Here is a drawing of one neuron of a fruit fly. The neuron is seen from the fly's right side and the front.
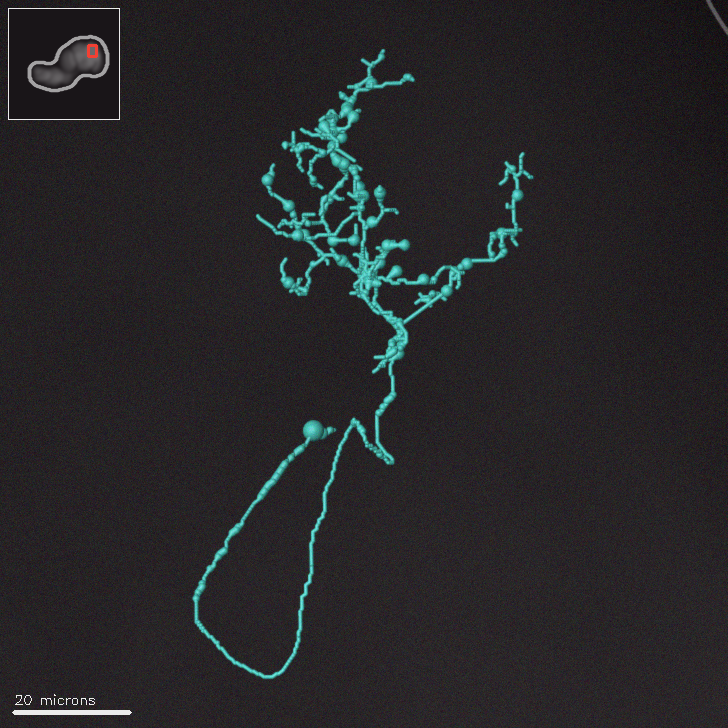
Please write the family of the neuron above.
hemilineage VPNp&v1_posterior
